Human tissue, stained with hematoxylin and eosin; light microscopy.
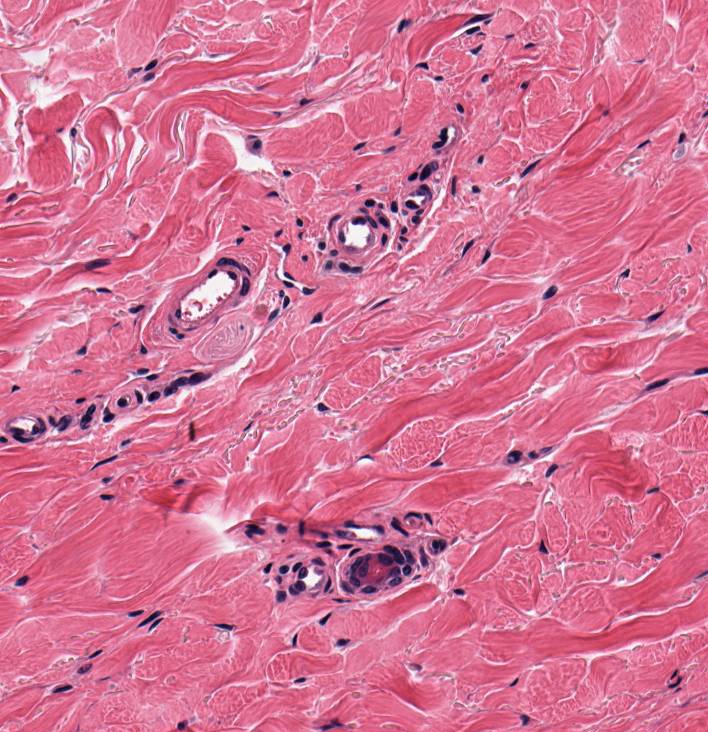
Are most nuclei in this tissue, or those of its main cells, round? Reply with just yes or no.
No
